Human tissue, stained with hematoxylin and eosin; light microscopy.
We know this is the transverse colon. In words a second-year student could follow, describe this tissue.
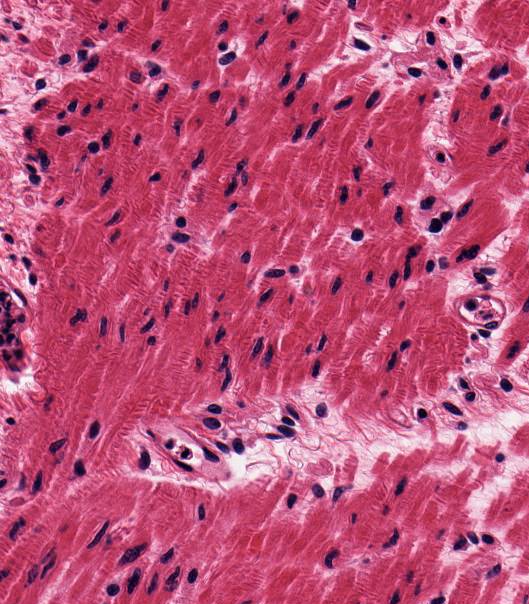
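Almost the whole field, as I see it, is bundles of muscle fibres cut along their length. Their cytoplasm is deep pink and finely fibrillar. The nuclei look dark purple and elongated, each lying singly within a fibre. At the left edge, about mid-height, there's a tight cluster of dark nuclei.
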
